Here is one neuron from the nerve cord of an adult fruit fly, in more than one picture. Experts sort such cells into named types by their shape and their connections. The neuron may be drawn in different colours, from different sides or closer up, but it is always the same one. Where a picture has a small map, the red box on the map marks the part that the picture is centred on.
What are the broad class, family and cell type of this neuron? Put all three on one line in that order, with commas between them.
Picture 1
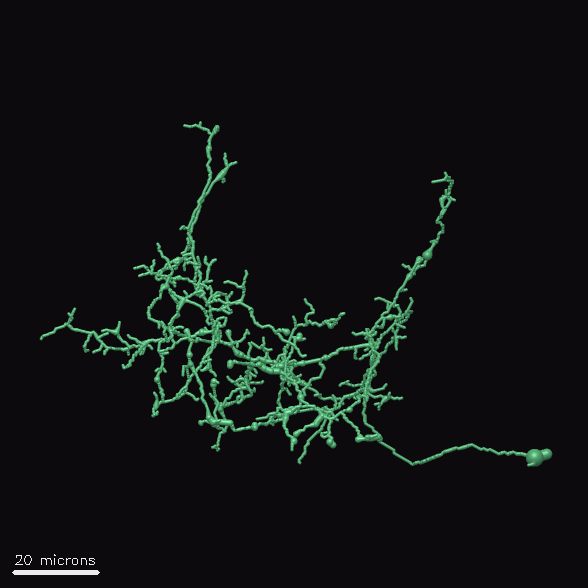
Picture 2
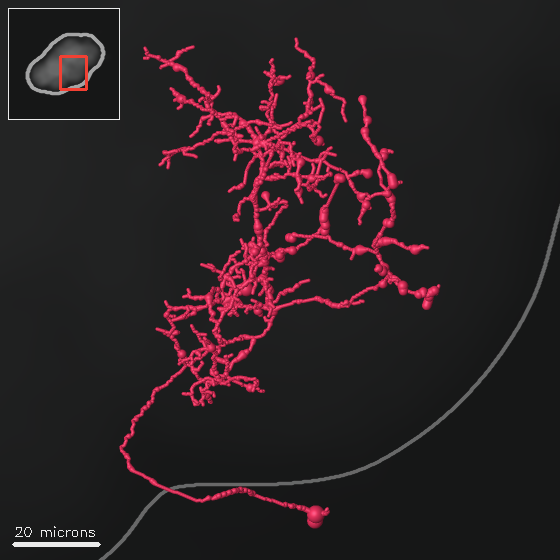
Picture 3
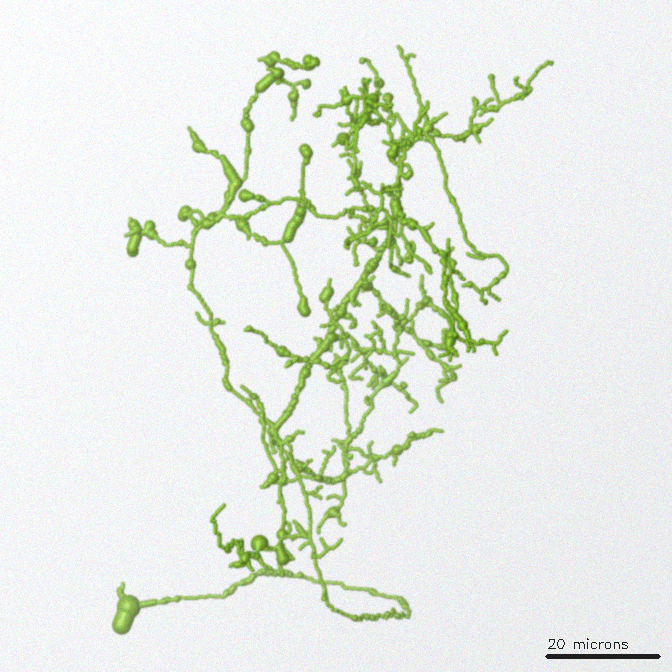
nerve-cord intrinsic neuron, hemilineage 20A.22A, IN20A.22A017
